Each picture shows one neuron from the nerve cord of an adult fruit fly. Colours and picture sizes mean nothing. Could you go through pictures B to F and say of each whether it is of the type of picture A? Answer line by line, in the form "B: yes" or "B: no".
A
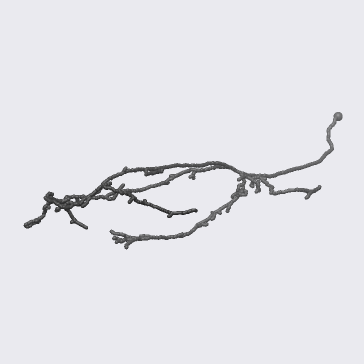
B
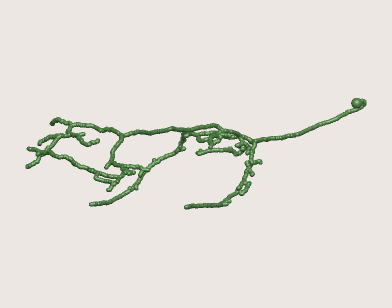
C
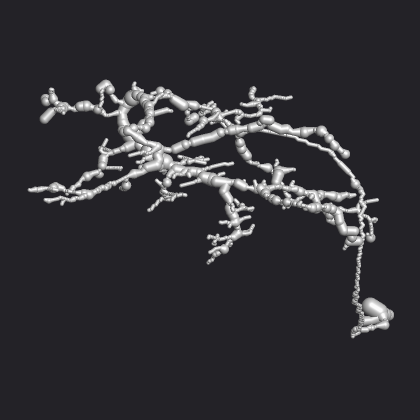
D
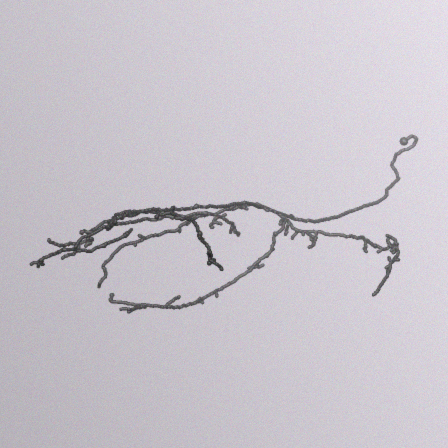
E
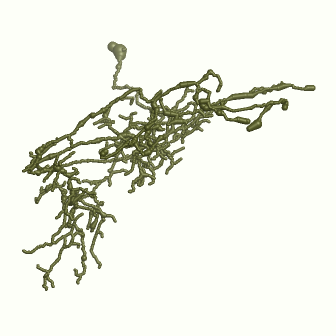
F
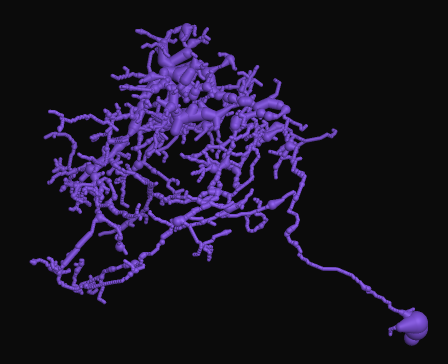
B: yes
C: no
D: yes
E: no
F: no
